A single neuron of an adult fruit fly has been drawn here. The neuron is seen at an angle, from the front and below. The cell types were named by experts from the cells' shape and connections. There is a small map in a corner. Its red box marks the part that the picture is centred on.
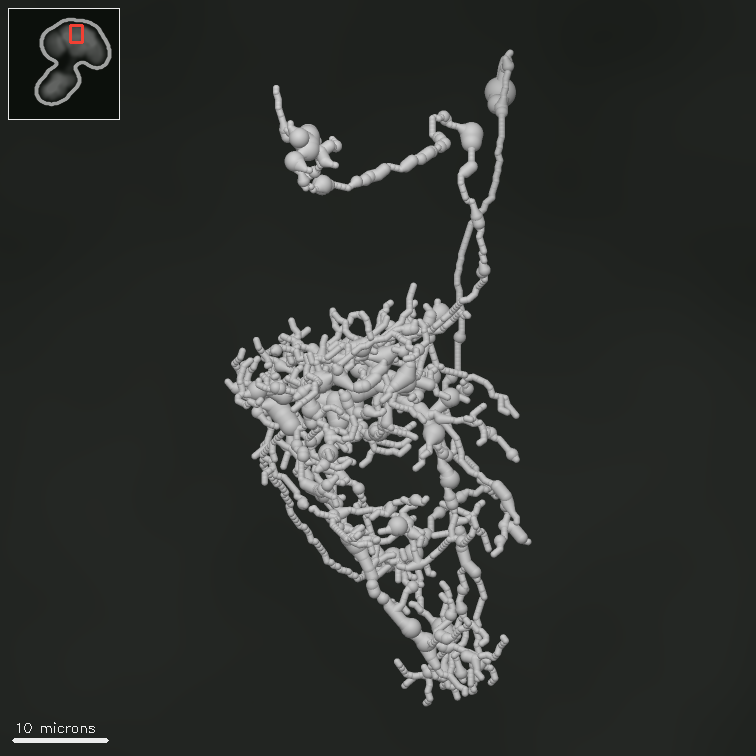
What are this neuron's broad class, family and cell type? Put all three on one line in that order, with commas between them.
central-brain intrinsic neuron, class CX, FC2A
